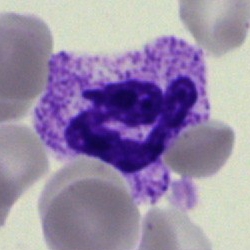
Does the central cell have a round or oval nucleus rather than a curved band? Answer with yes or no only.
No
